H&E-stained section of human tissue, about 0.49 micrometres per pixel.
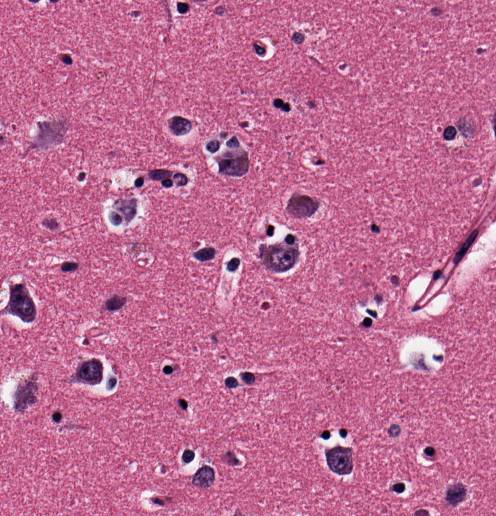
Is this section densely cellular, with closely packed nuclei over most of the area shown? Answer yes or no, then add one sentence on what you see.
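No. Cells lie singly and loosely scattered across the whole field, with no glands, tubules or epithelium.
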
